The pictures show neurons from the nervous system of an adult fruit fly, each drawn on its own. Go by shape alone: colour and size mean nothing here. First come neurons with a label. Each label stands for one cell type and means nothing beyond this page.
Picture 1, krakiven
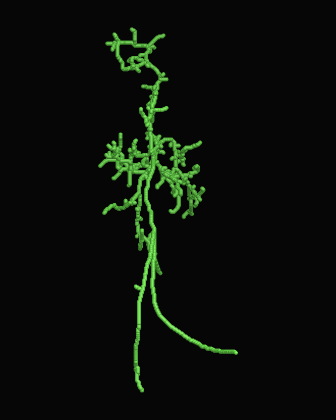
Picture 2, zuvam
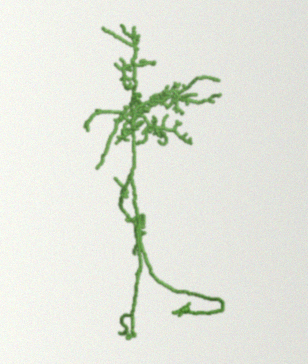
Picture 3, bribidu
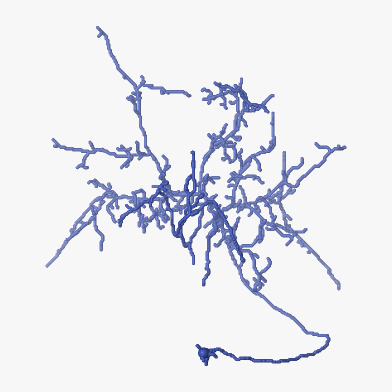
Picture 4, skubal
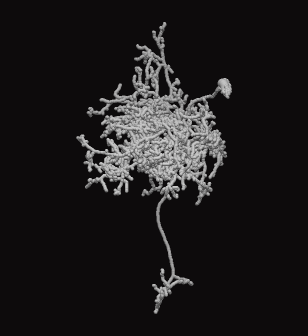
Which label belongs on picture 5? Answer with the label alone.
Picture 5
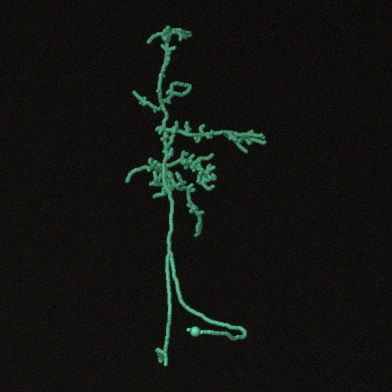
zuvam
